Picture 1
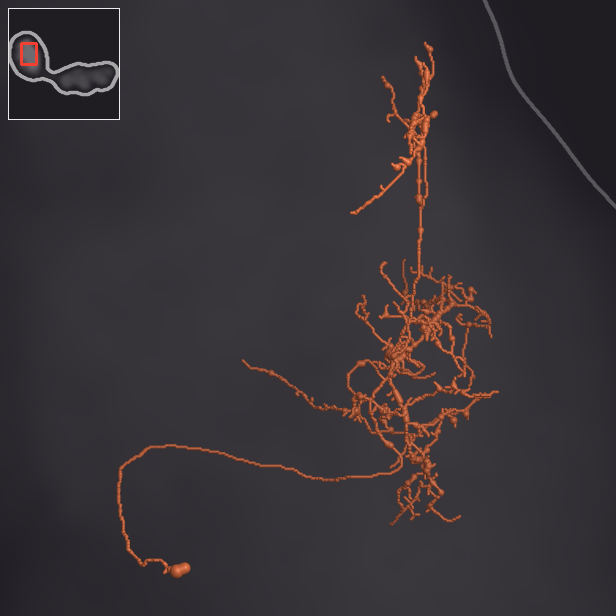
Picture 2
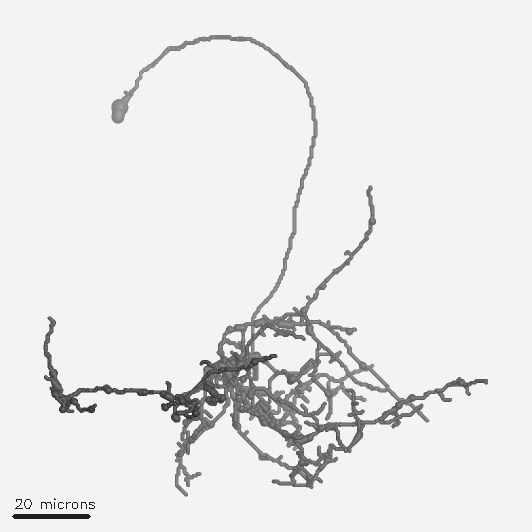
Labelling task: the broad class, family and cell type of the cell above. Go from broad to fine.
central-brain intrinsic neuron; hemilineage WEDa2; PLP023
